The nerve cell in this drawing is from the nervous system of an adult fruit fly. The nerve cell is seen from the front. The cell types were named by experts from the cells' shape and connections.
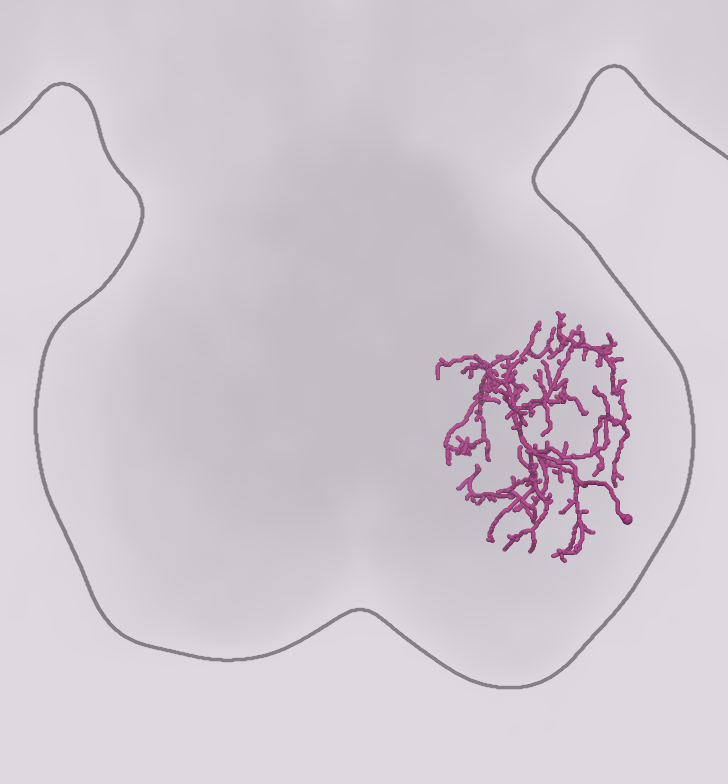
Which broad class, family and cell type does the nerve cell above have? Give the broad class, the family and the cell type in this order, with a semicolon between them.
nerve-cord intrinsic neuron; hemilineage 16B; IN16B083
